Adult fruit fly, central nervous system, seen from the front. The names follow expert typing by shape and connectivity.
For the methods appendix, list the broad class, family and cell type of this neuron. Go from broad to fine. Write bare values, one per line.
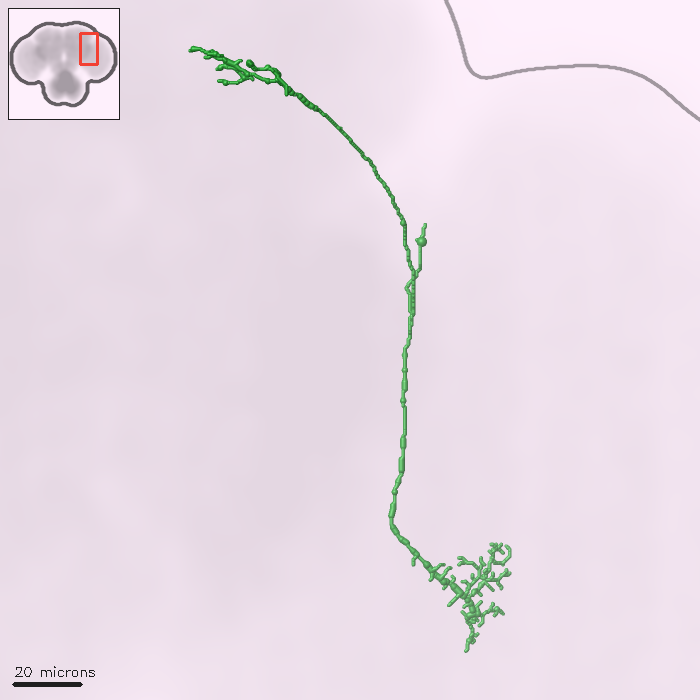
visual projection neuron
hemilineage VPNd2
LC10a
